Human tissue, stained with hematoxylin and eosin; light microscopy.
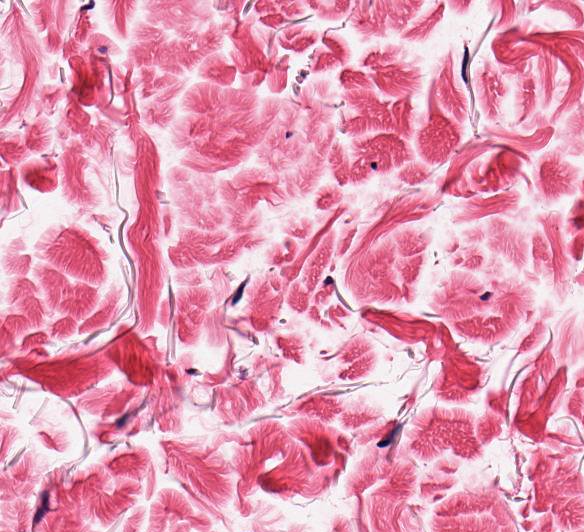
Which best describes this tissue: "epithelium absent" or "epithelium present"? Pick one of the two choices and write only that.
Epithelium absent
